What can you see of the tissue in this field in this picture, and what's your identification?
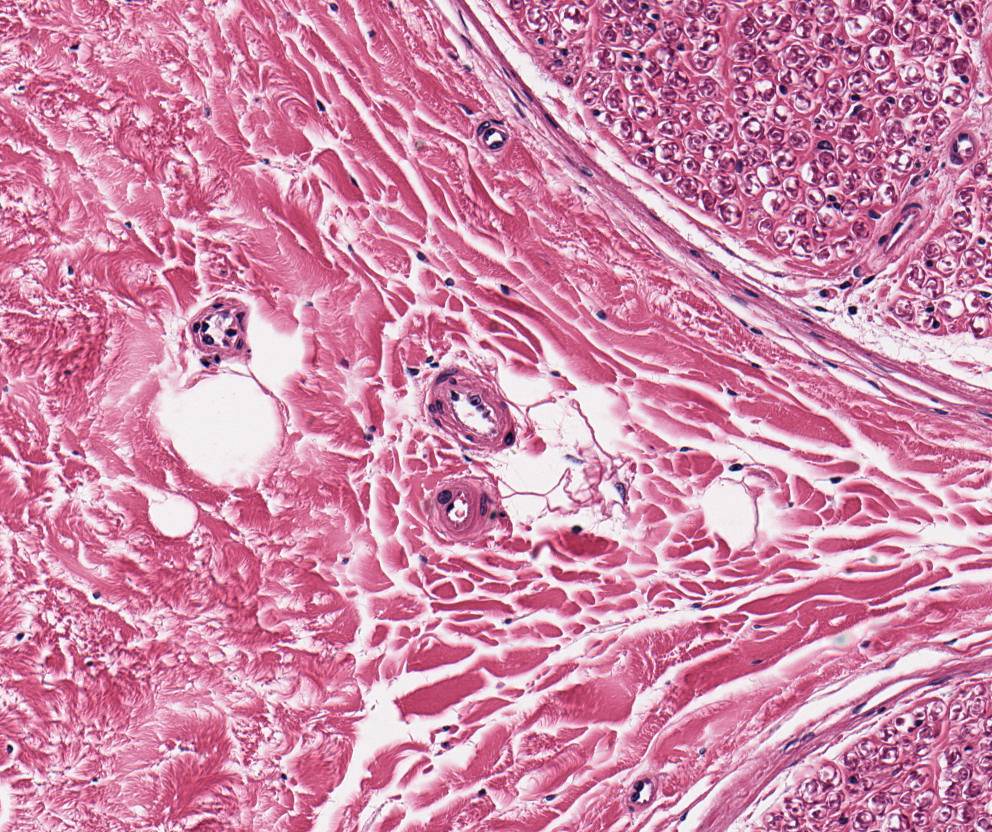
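Within the fascicles, nerve fibres appear as small round profiles, each a central dot in a pale ring. A curved band of flattened cells with elongated nuclei bounds the upper right fascicle. White cracks split the pink bundles centrally. This is the tibial nerve.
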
